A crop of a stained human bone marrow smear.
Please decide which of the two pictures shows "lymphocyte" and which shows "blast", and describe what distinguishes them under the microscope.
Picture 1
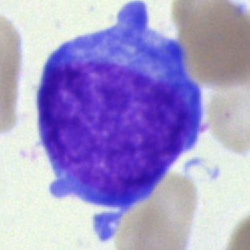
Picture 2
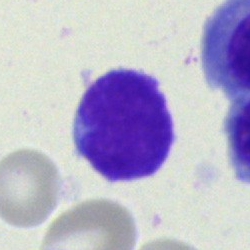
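In this pair, the blast is in picture 1 and the lymphocyte in picture 2. The blast has an irregular outline with knobby bulges, and small rounded blebs of cytoplasm jut out at its top and lower left. The lymphocyte's outline is roughly round, slightly uneven only along the top. In the blast, the chromatin is finely stippled with small pale flecks.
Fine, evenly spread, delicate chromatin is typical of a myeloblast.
The lymphocyte's chromatin, by contrast, is stained a deep, fairly even purple. The blast's cytoplasm is a deep blue, and no granules are seen in it. In the lymphocyte, only a scant rim of pale blue cytoplasm shows, mainly on the left side.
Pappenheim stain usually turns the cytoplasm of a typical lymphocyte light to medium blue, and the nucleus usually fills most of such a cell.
No vacuoles are seen in the lymphocyte. A pale red cell presses against the lower right edge of the blast, while red cells lie below and to the left of the lymphocyte without touching it.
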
